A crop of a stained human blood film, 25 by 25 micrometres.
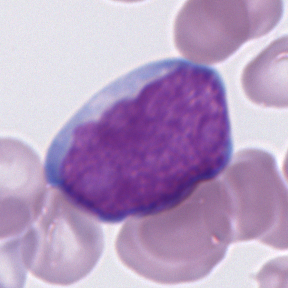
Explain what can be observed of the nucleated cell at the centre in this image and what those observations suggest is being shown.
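Starting with the nucleus, I see its upper border is wavy and uneven. Its chromatin looks finely stippled; I find no coarse dark clumps. No granules show in the cytoplasm, and I can't see any vacuoles there. I'd call this a myeloblast.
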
